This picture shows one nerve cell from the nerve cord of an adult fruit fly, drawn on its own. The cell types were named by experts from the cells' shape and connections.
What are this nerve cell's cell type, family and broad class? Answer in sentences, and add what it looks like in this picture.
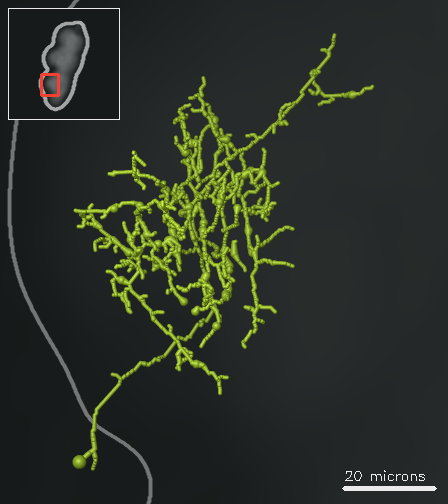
Its cell type is IN01B026. The family is hemilineage 01B. This is a nerve-cord intrinsic neuron. From top to bottom in the picture it spans about 95 microns. Dozens of branch ends can be seen.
